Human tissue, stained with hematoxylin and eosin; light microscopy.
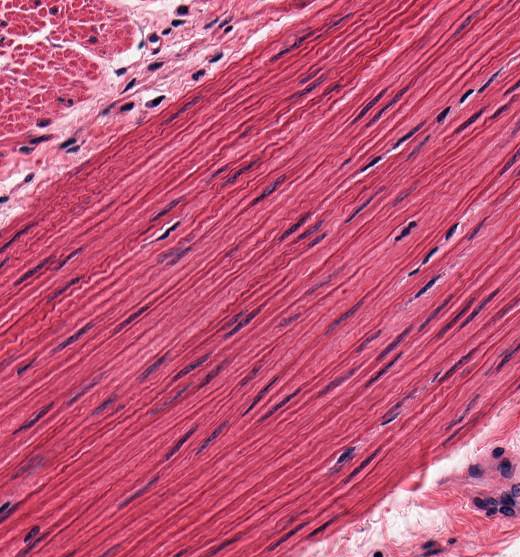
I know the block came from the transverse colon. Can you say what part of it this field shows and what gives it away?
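The field shows smooth muscle. Check one: a broad band of parallel fibres crosses the field diagonally from lower left to upper right, with no cross-striations.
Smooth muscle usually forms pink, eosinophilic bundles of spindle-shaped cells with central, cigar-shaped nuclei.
Check two: the nuclei are elongated and run parallel to the fibres. Check three: the fibres stain a strong, deep pink.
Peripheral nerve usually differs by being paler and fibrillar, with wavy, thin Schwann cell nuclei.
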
